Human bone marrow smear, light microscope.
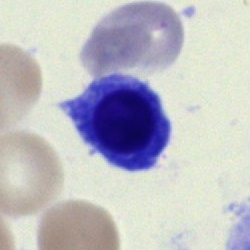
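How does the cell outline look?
Irregular, with a pointed extension on the left.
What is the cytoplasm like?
Deep blue, widest on the left side of the nucleus.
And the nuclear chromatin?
Dark and dense.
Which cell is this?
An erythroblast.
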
